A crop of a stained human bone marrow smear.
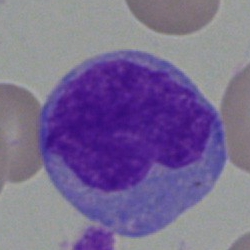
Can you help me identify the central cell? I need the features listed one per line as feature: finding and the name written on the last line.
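Outline: round, smooth
Nucleus: notched at lower edge
Nuclear position: fills upper part of cell
Cytoplasm: no vacuoles seen
Cell: monocyte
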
